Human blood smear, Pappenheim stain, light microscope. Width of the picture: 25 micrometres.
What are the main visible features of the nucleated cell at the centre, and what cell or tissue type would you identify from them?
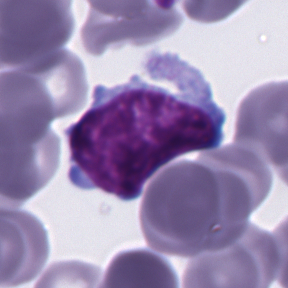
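Checking the outline: irregular, with small knobby bumps along the upper edge. Nucleus: a single irregular, somewhat angular mass, not separate lobes. Over the upper right arches a pale, finely stippled extension. Cytoplasm: no clear vacuoles. The cell is a typical lymphocyte.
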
